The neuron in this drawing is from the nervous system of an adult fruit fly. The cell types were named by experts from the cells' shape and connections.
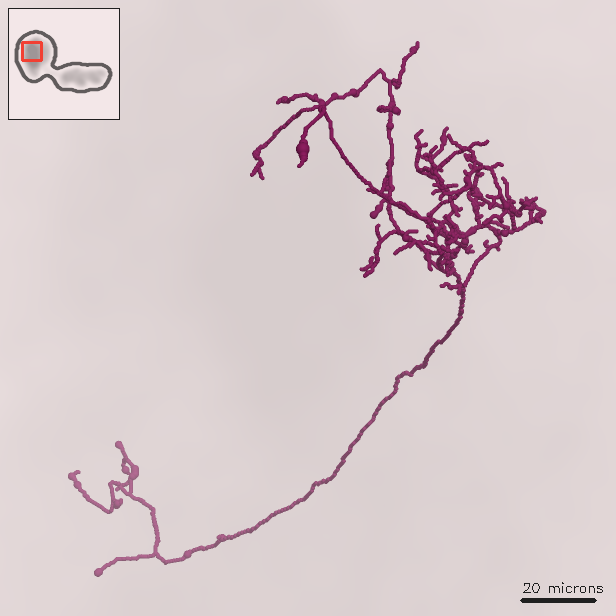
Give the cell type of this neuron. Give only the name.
CB1000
